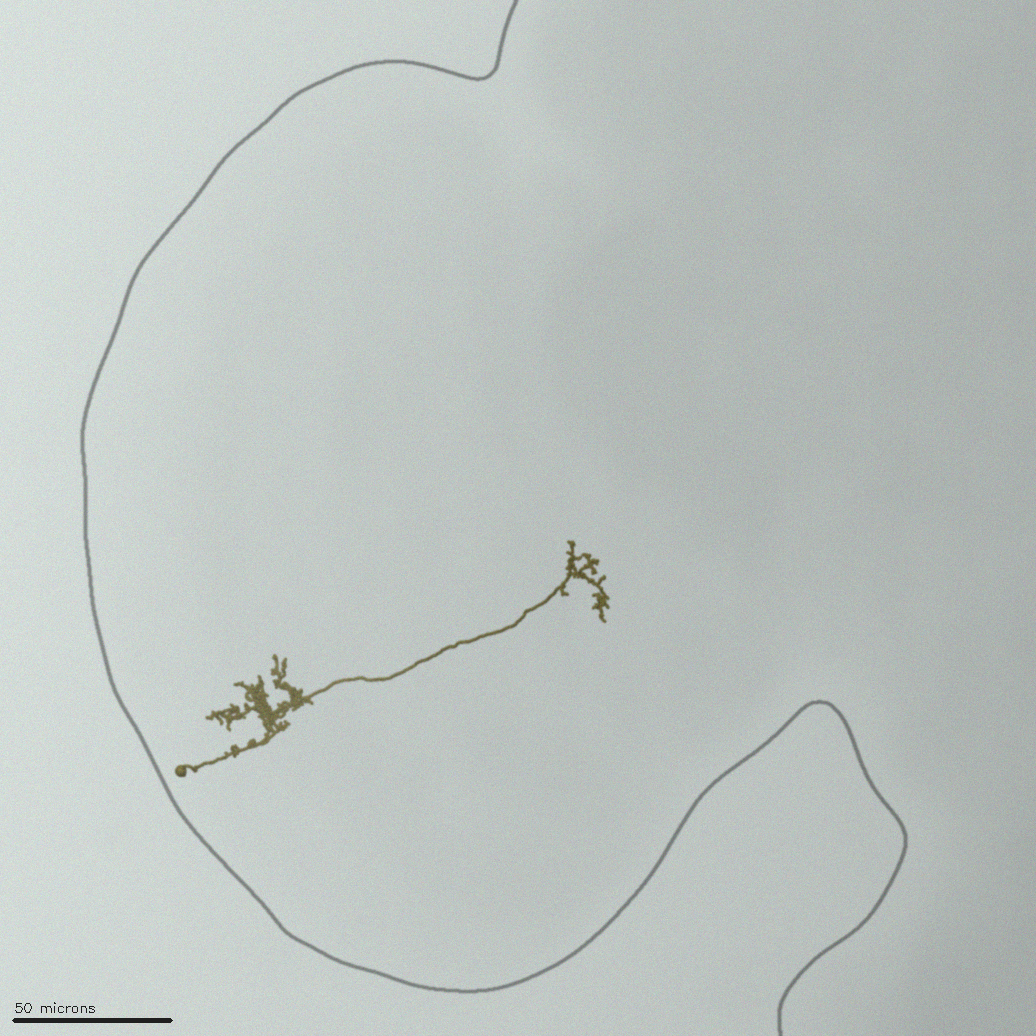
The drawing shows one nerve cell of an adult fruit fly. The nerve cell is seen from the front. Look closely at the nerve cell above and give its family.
Tm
